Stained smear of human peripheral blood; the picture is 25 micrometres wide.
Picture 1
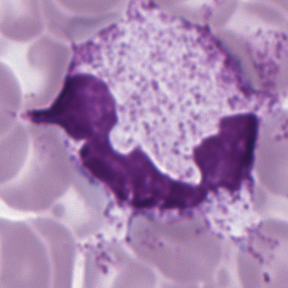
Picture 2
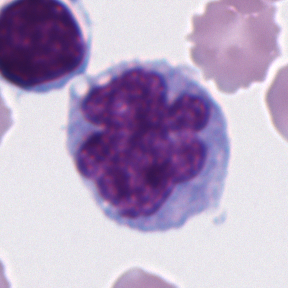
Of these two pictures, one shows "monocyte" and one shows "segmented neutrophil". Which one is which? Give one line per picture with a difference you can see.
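Picture 1 shows a segmented neutrophil: Many small purple granules are scattered through the cytoplasm.
Picture 2 shows a monocyte: No distinct granules are seen in the cytoplasm.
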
